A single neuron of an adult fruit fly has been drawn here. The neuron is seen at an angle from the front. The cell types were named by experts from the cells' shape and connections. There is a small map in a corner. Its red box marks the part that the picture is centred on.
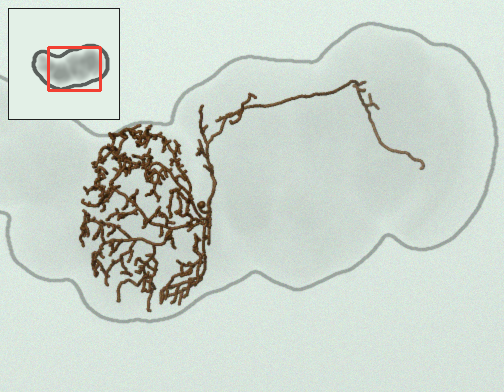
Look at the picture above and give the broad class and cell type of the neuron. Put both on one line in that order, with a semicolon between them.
visual projection neuron; aMe12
